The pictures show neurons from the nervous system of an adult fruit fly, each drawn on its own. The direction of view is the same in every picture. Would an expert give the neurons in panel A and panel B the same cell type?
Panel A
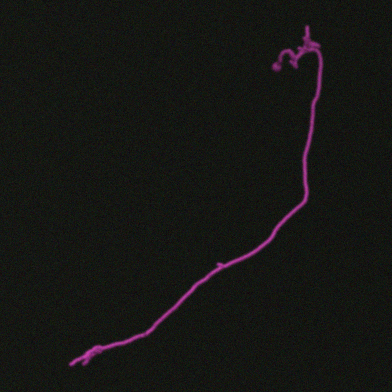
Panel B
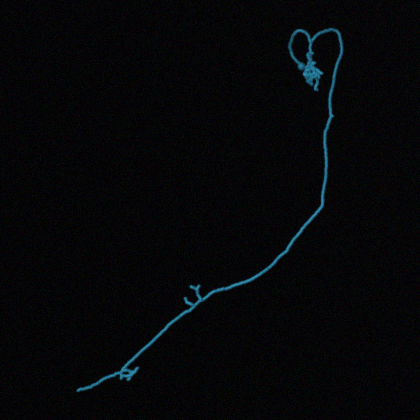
no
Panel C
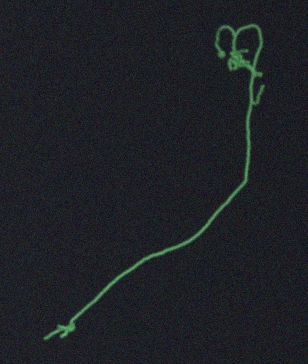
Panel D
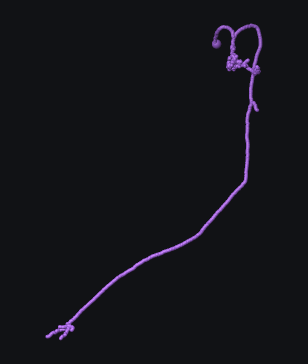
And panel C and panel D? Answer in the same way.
yes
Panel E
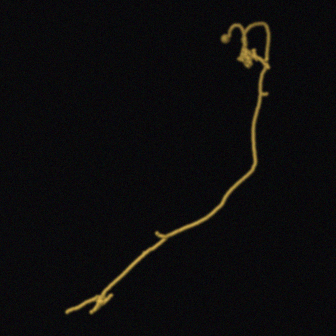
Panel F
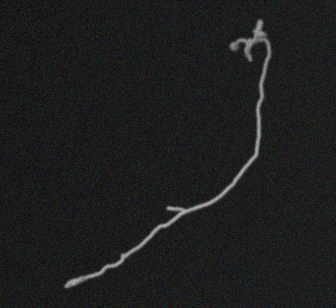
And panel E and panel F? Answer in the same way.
no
